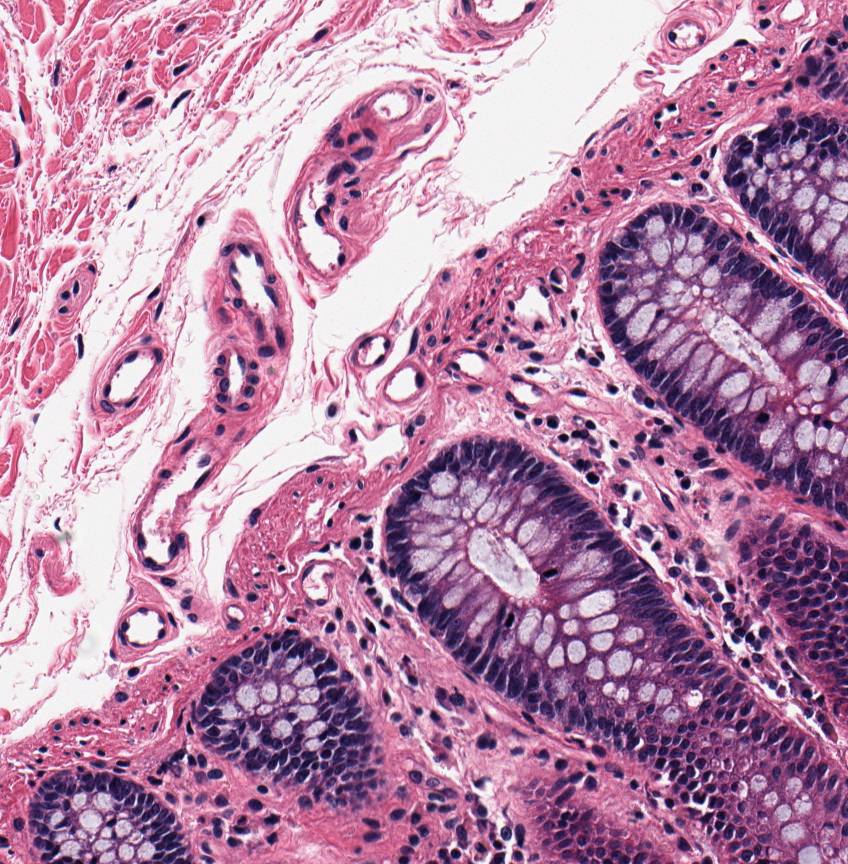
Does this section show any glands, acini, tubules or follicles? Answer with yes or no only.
Yes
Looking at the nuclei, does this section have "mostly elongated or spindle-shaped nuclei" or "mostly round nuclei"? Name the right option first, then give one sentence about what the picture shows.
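Mostly elongated or spindle-shaped nuclei. The crypt epithelial nuclei are dark and elongated and sit at the outer, basal edge of each crypt.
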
